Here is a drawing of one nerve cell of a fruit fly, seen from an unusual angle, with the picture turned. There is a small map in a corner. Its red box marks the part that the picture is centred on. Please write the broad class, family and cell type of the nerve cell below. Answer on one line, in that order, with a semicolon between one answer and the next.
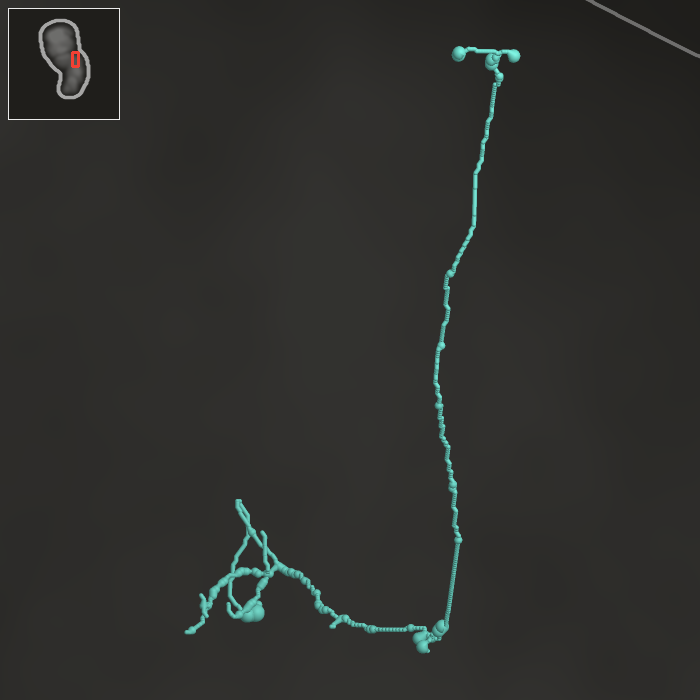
optic-lobe intrinsic neuron; C; C2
